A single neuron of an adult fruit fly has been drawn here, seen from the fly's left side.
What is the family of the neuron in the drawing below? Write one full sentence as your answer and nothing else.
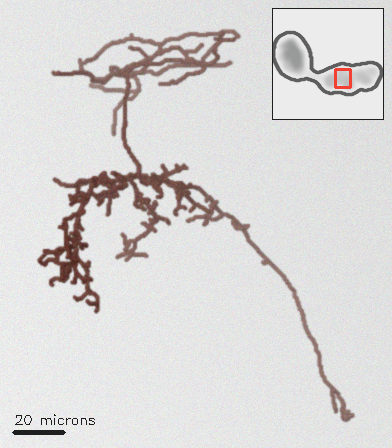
The family name for this neuron is hemilineage 06B.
